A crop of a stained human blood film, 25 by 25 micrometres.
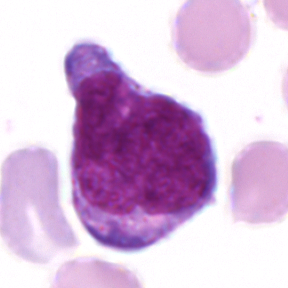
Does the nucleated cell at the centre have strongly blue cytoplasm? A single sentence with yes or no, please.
Yes, this cell has strongly blue cytoplasm.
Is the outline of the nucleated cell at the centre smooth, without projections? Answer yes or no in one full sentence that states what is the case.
No, ragged or frayed parts, projections, blebs or tags interrupt the cell's outline.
